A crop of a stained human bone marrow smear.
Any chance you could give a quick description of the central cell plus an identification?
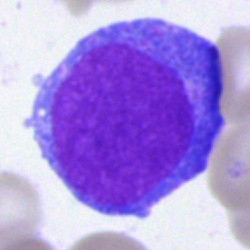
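Starting with shape, the cell outline is roughly round with a few flattened sides. Moving to the cytoplasm, it forms a deep blue rim around the nucleus and shows no distinct granules. Checking the edges, small bleb-like bumps project from the left edge of the cell. Last item, the name: blast.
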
